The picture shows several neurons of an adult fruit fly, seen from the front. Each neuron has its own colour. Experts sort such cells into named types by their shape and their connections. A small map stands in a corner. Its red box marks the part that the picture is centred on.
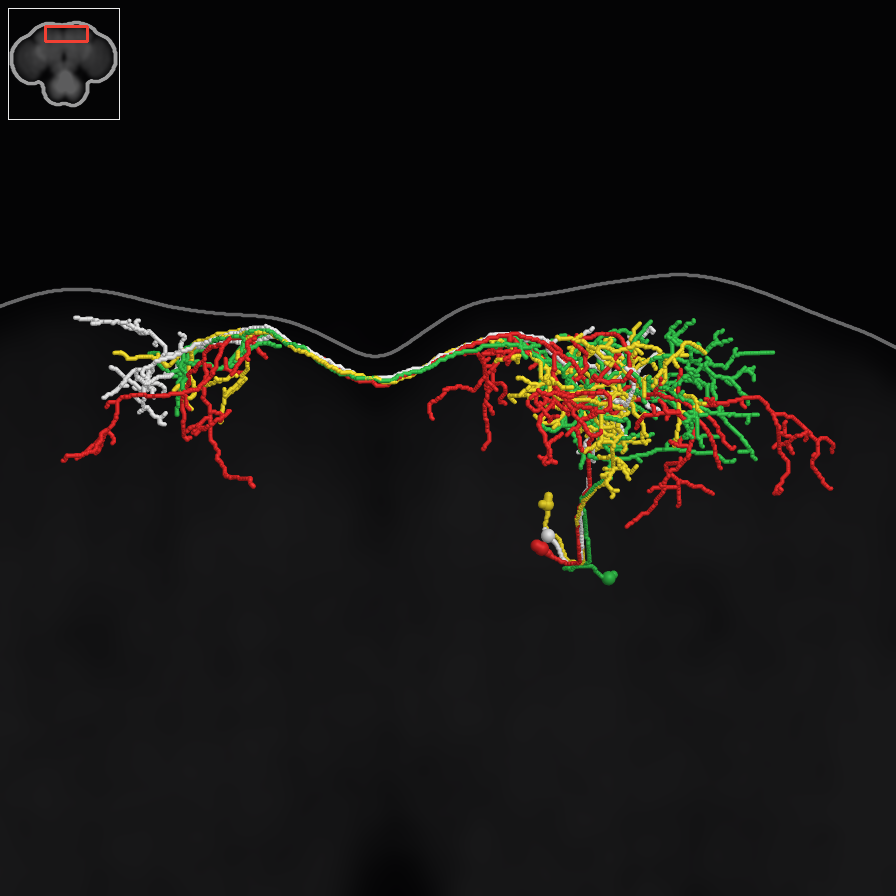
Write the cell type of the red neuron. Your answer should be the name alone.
SIP076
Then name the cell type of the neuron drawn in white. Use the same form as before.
SIP080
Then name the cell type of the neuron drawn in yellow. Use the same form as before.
SLP405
